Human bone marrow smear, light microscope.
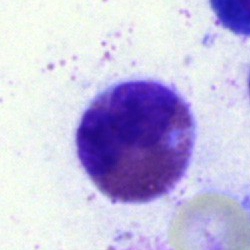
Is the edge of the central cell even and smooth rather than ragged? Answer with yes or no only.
Yes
